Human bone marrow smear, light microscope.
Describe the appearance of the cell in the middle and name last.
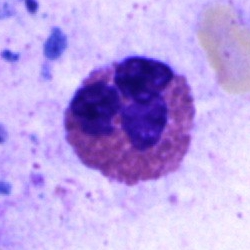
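The nucleus sits toward the top of the cell; its chromatin is dense and dark purple, and no nucleoli can be seen. The cytoplasm is widest below the nucleus and is filled with coarse orange-pink granules. The cell is an eosinophil.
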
